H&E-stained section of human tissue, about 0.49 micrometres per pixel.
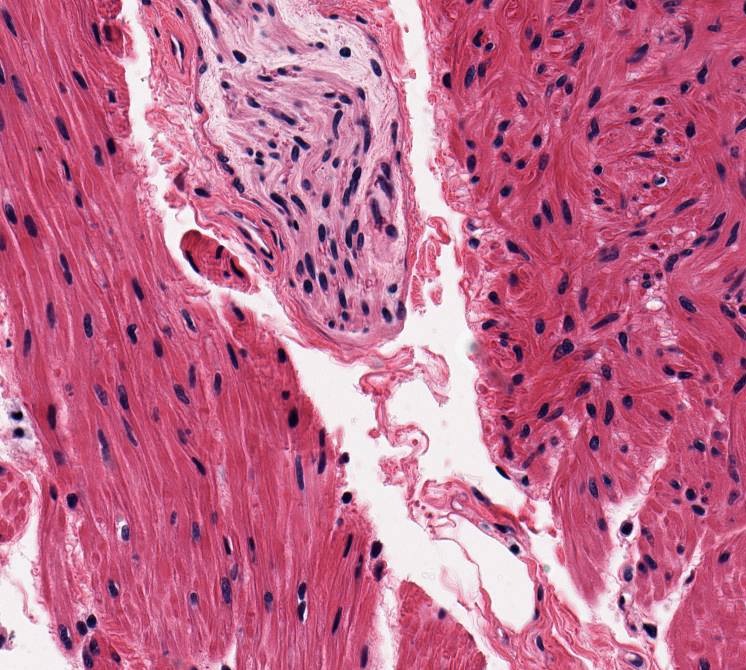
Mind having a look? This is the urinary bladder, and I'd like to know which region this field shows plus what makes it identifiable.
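You've got smooth muscle here. Bundles of eosinophilic fibres are split by a branching white cleft running from top centre towards the lower right. On the left the fibres run in long parallel diagonal lines; on the right they're cut at varied angles in a swirling, interlacing pattern.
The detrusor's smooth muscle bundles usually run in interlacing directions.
The nuclei are dark, elongated ovals lying within the fibres along their length.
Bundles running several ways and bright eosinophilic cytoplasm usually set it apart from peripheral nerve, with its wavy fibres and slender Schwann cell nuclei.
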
